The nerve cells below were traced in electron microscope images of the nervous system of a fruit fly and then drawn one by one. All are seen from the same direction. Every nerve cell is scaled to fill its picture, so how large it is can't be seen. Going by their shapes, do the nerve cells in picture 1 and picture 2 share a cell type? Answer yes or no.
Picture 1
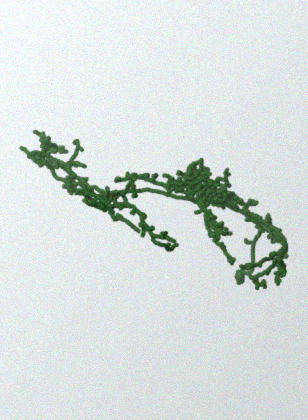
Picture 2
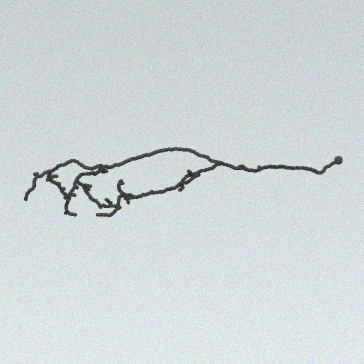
no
